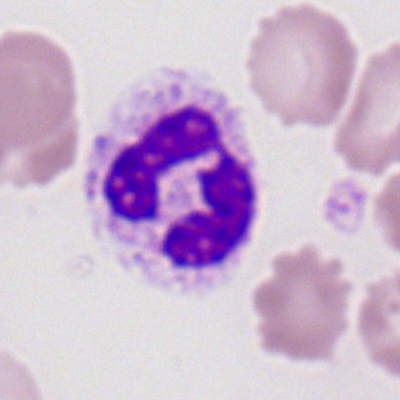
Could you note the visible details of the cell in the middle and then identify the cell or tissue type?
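Roughly round outline, with an edge that's a little uneven. The chromatin is dark purple and coarsely clumped. The cytoplasm is a pale pinkish-lilac, with lots of fine, faint granules in it. So that one's a segmented neutrophil.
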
